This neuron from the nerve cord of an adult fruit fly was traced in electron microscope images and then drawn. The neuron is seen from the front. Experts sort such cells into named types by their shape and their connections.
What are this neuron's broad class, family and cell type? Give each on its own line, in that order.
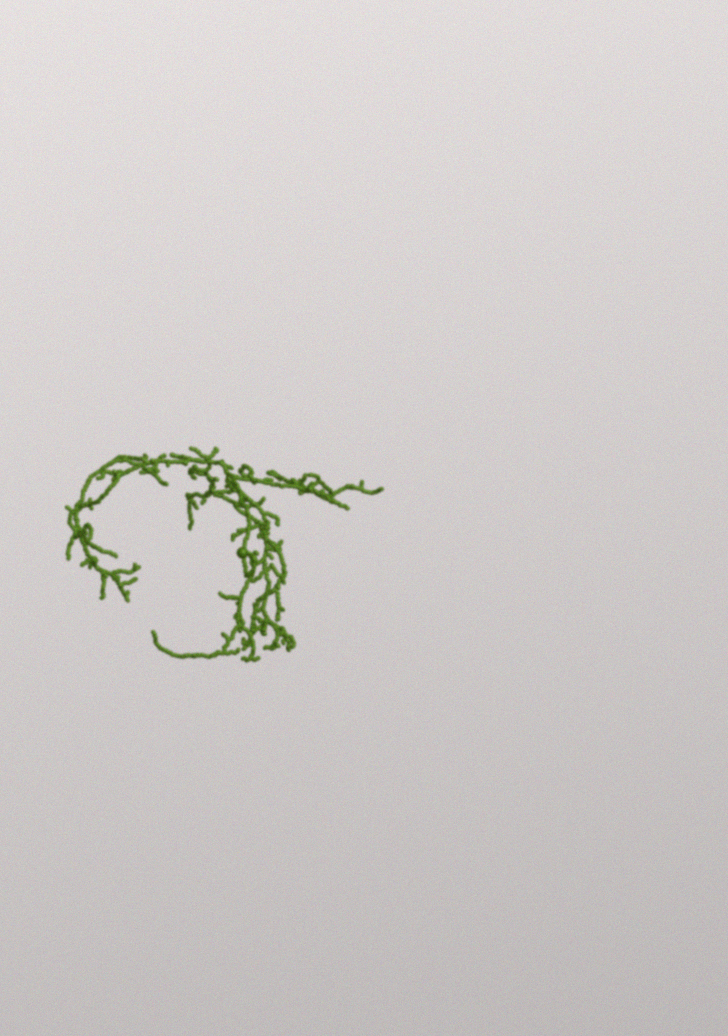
nerve-cord intrinsic neuron
hemilineage 08A
IN08A030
